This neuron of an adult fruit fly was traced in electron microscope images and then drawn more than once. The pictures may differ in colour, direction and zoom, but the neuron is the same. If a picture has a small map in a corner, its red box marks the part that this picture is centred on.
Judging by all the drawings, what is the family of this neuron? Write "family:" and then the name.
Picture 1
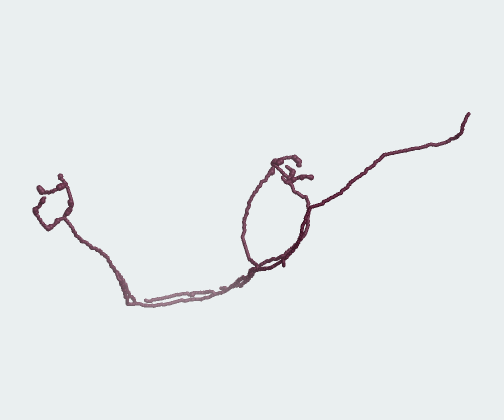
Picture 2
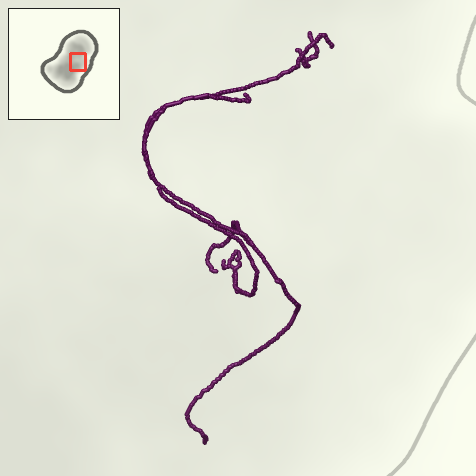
family: class olfactory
